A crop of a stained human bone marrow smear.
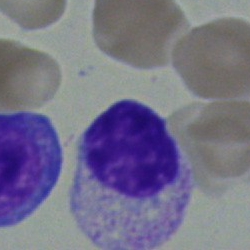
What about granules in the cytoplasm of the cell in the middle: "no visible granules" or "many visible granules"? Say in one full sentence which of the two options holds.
It is many visible granules that the cytoplasm of this cell contains.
